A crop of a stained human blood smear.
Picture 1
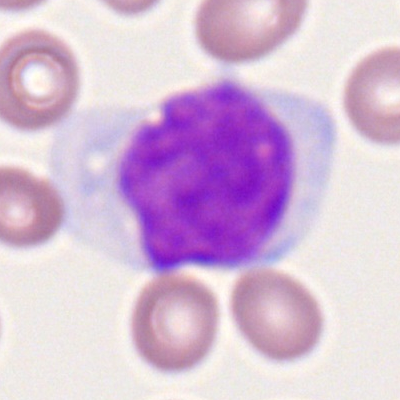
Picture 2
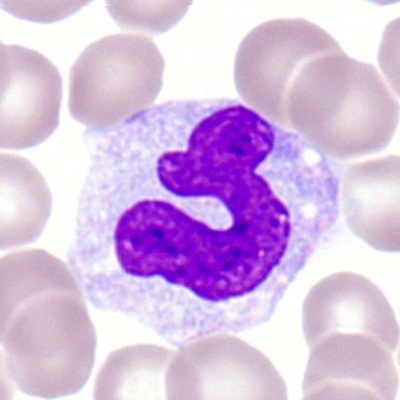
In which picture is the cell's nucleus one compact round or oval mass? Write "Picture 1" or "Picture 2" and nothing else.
Picture 1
